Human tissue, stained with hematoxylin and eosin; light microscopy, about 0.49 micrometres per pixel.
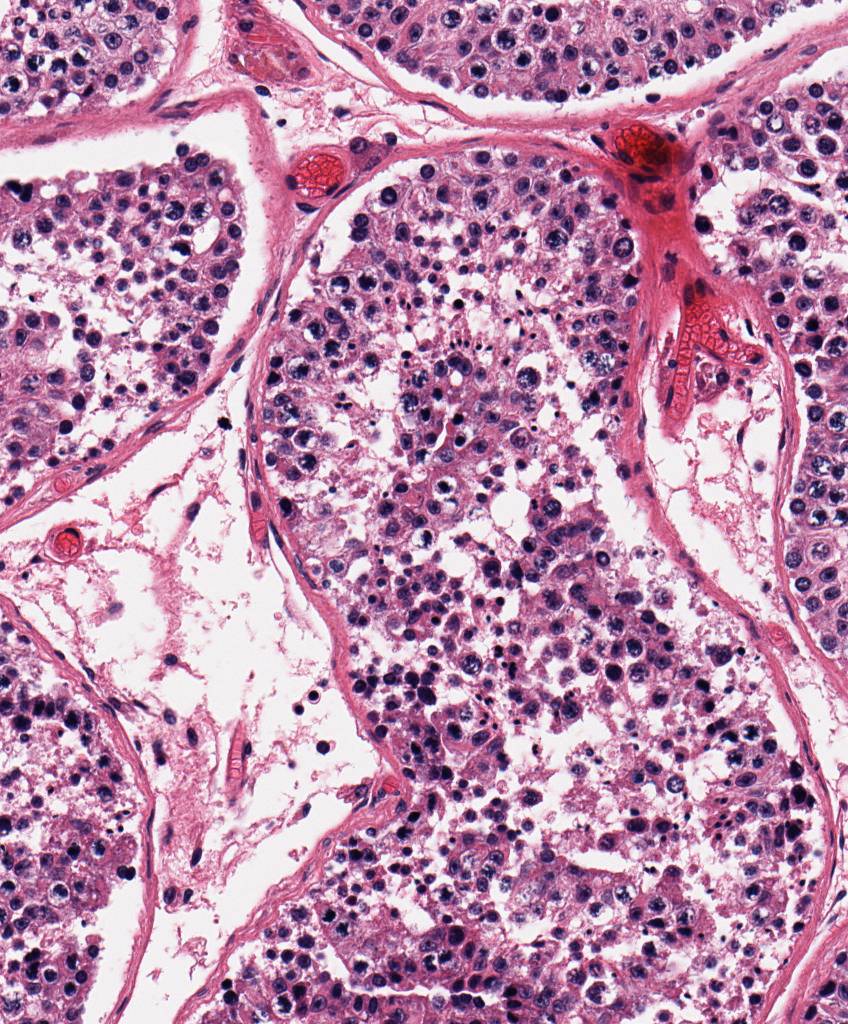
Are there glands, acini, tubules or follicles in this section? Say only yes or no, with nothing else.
Yes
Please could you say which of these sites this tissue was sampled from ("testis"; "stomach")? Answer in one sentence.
The site this tissue was sampled from is the testis.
